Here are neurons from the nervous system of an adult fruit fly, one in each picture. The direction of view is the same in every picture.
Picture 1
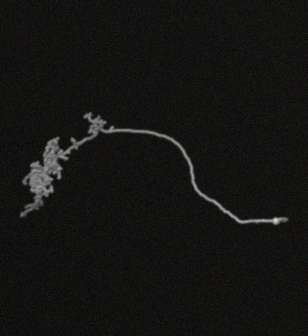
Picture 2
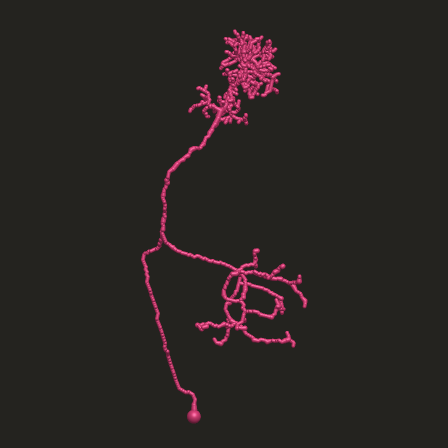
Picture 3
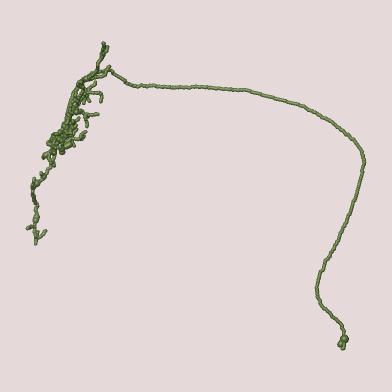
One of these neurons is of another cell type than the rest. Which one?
Picture 2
